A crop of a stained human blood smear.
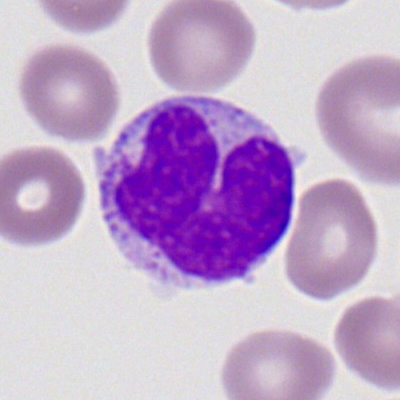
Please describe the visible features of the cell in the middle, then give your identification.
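Deep purple chromatin, mottled and patchy, in a nucleus that fills most of the cell. Cytoplasm pale lilac-grey, with fine purplish granules scattered through it. The cell is a monocyte.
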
